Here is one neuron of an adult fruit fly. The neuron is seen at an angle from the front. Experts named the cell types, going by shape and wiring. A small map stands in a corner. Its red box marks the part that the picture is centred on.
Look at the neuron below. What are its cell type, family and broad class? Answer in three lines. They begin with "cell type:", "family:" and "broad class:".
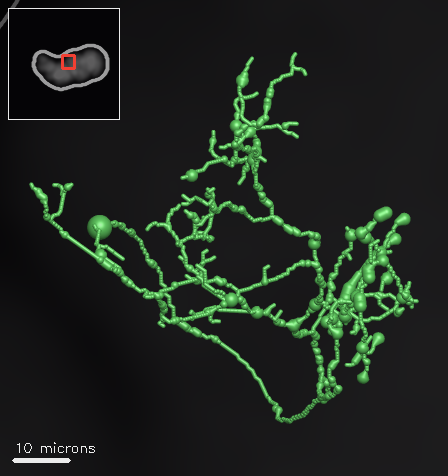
cell type: CB1527
family: hemilineage VLPp&l1_anterior
broad class: central-brain intrinsic neuron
